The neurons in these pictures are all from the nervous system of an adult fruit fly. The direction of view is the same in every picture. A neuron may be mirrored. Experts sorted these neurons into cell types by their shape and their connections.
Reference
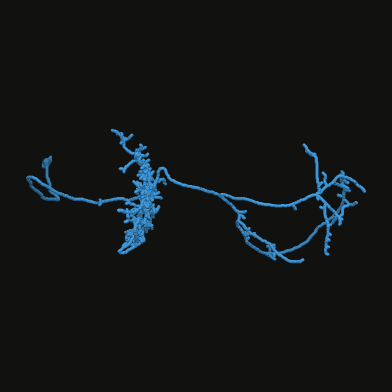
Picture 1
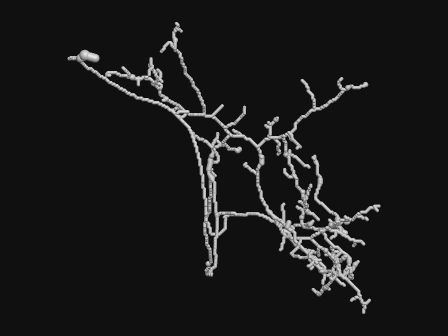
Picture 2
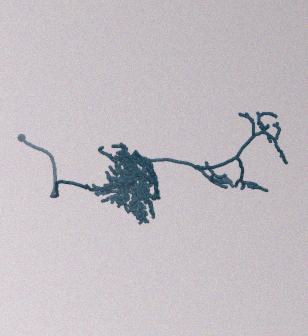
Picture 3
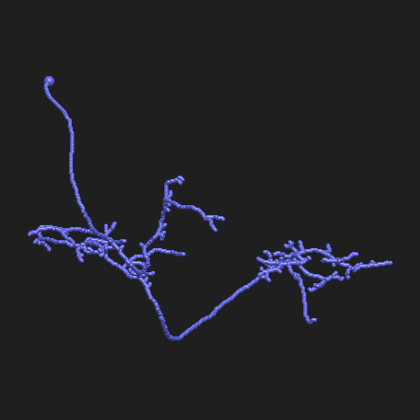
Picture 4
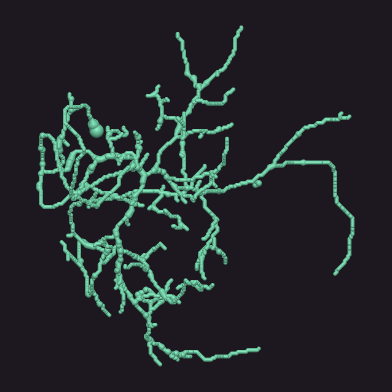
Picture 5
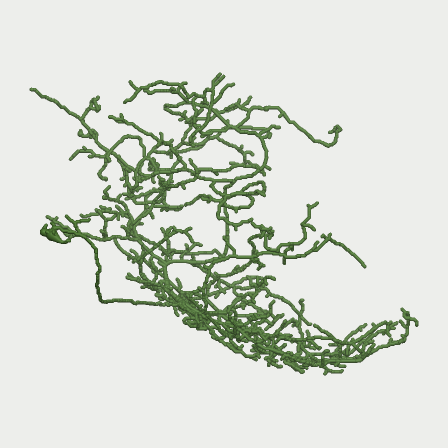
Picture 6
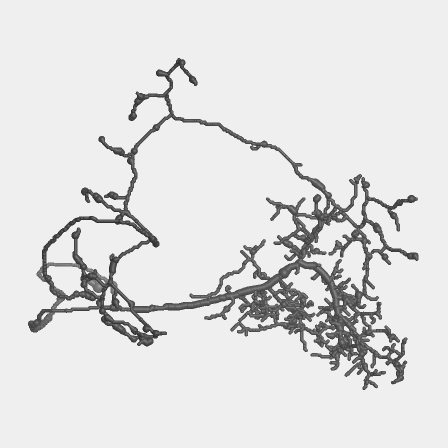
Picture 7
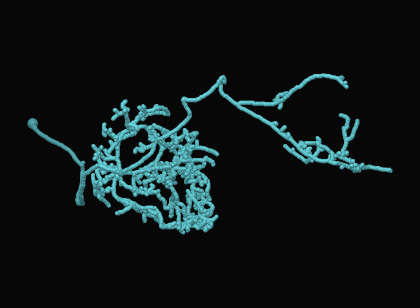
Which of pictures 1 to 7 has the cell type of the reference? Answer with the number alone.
2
